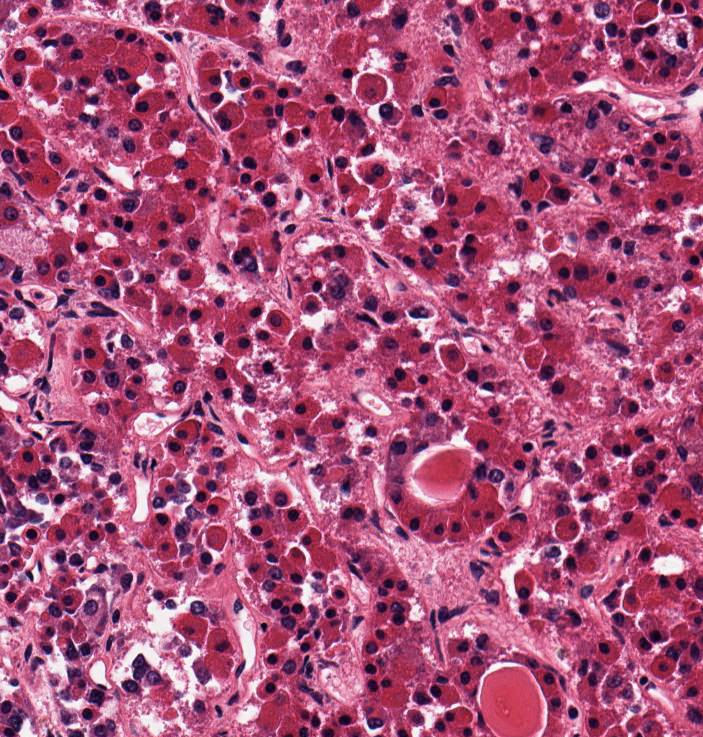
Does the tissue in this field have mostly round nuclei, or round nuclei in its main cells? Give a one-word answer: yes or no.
Yes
